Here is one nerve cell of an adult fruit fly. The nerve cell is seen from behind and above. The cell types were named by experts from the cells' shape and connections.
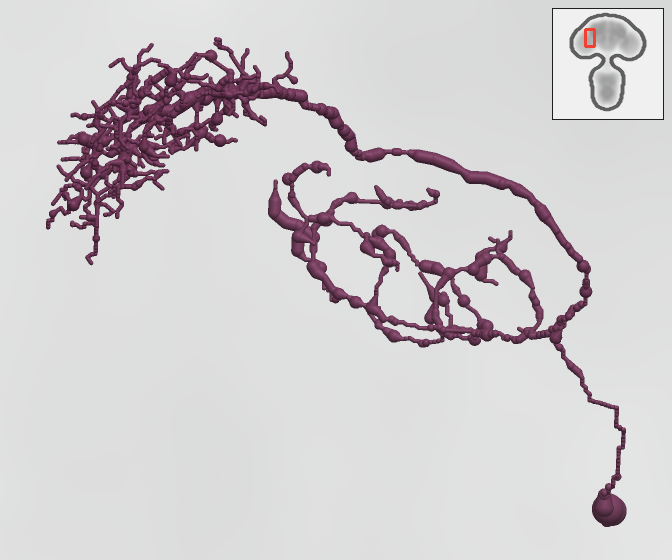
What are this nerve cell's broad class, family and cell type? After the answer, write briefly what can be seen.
Its broad class is visual projection neuron. The family is hemilineage VPNv1. It is of cell type LC17. Dozens of branch ends can be seen. As drawn here it is about as wide as it is tall.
